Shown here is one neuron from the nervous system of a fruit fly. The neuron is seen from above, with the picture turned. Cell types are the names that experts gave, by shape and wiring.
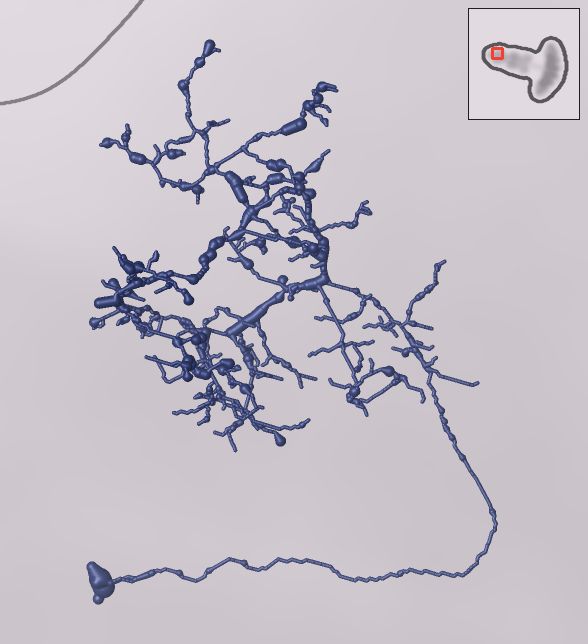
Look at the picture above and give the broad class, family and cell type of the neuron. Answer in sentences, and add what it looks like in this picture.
Its broad class is nerve-cord intrinsic neuron. Its family is hemilineage 13B. The cell type is IN13B053. The picture shows dozens of branch ends. In this view it is taller than it is wide.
